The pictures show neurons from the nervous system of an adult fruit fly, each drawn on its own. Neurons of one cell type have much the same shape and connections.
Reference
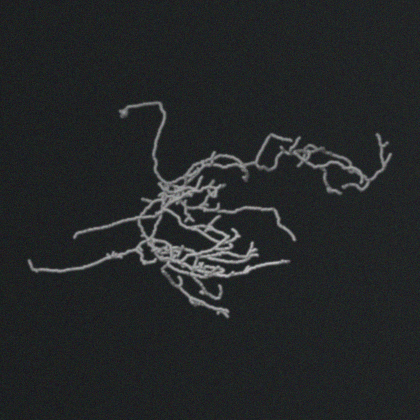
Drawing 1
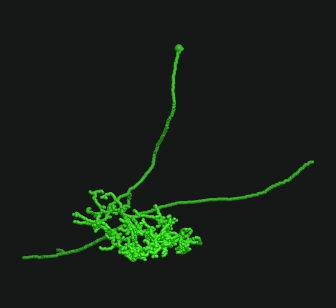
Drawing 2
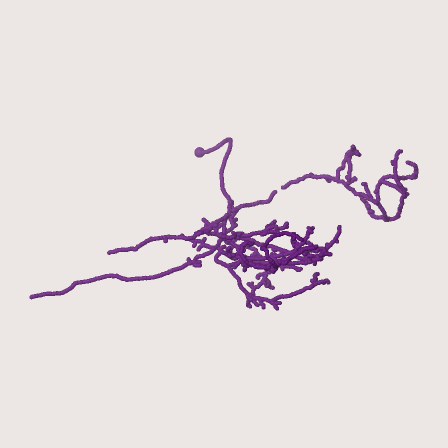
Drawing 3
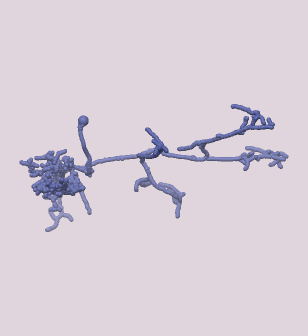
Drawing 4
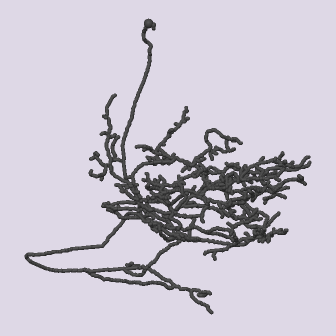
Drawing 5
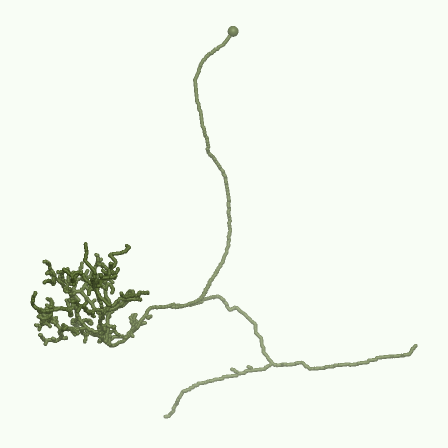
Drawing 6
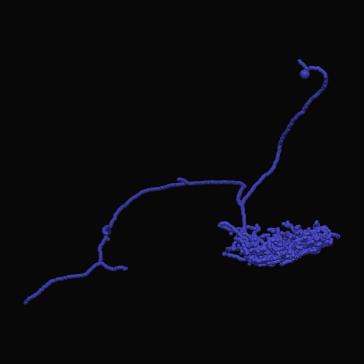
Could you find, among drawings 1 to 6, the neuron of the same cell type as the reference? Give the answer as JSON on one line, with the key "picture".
{"picture": 2}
